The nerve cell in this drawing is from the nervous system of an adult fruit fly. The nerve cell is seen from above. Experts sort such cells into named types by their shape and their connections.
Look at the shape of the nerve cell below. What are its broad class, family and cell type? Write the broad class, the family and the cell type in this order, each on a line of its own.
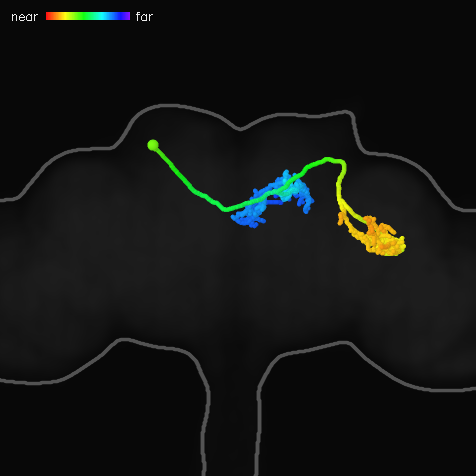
central-brain intrinsic neuron
hemilineage CREa1_ventral
mAL4B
